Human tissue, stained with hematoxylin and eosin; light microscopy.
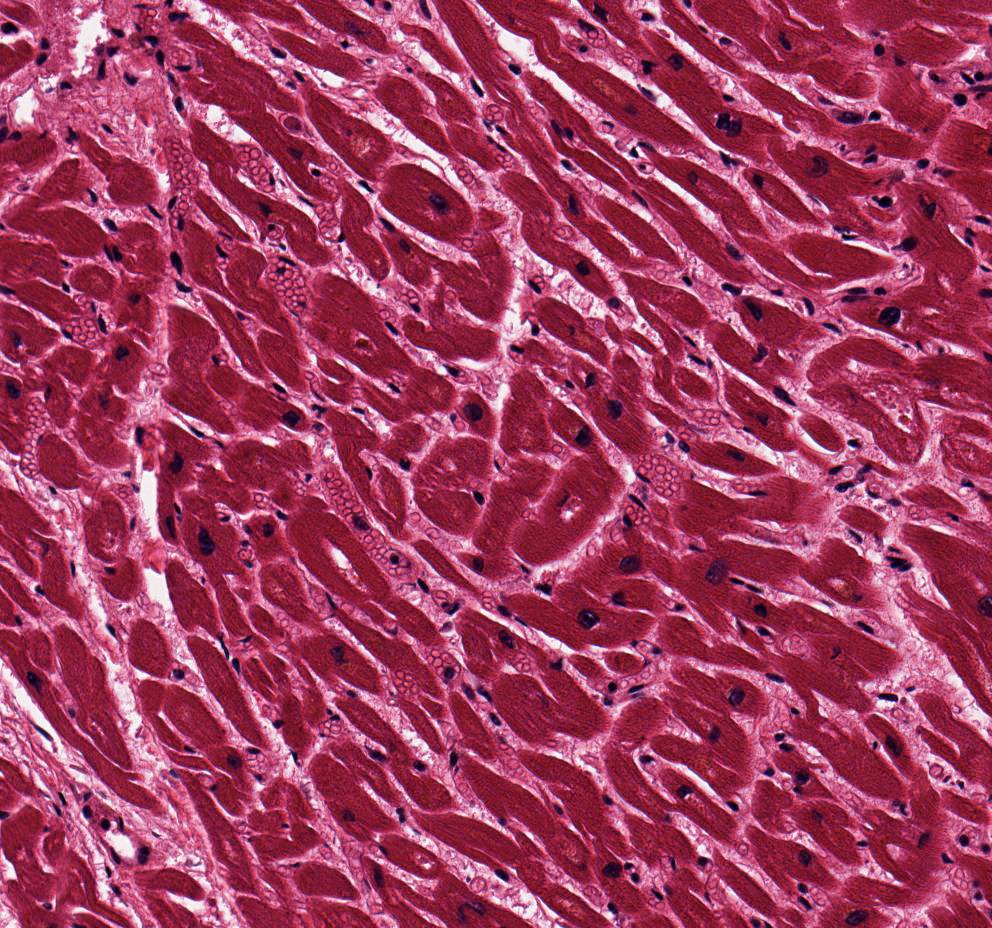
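Left ventricle of the heart, H&E. Muscle fibres branch and join neighbours; cytoplasm deep red with eosin. Some fibres show a pale zone beside the nucleus with fine golden-brown granules. Small clusters of red blood cells in capillaries between fibres throughout.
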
